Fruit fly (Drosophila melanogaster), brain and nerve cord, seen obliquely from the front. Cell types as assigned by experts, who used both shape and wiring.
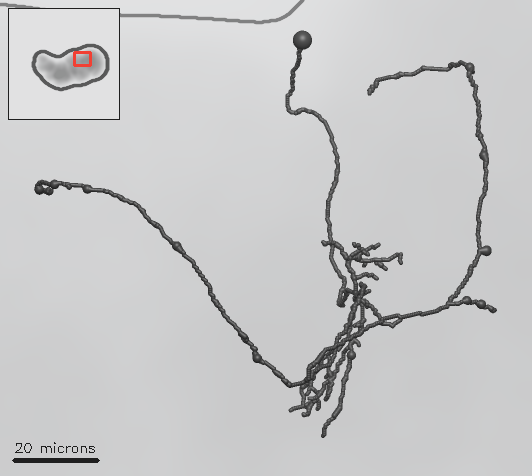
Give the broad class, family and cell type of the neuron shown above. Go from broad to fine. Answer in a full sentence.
A central-brain intrinsic neuron of class CX, type FS1B_b.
